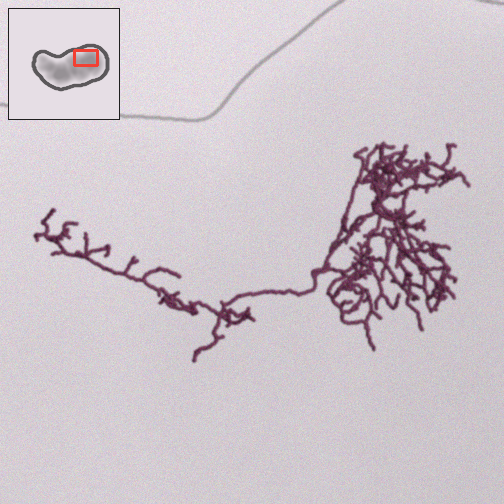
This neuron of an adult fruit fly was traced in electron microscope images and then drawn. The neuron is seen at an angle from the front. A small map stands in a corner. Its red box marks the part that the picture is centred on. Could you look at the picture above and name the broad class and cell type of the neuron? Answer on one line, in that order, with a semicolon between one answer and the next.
central-brain intrinsic neuron; SMP059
